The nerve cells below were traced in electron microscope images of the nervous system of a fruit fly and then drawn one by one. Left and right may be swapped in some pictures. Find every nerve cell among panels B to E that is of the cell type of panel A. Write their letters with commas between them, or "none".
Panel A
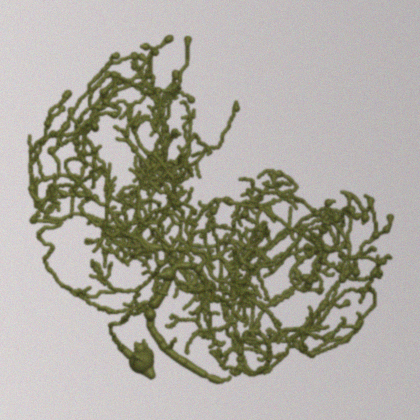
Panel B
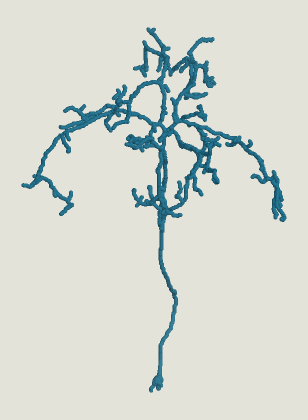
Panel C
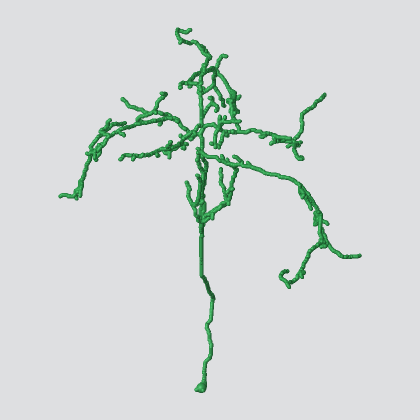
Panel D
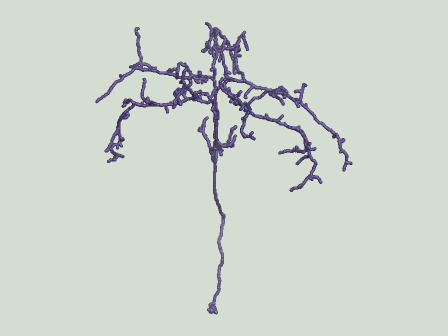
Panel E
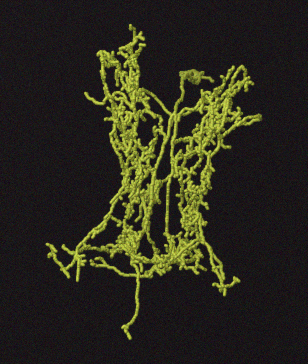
E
